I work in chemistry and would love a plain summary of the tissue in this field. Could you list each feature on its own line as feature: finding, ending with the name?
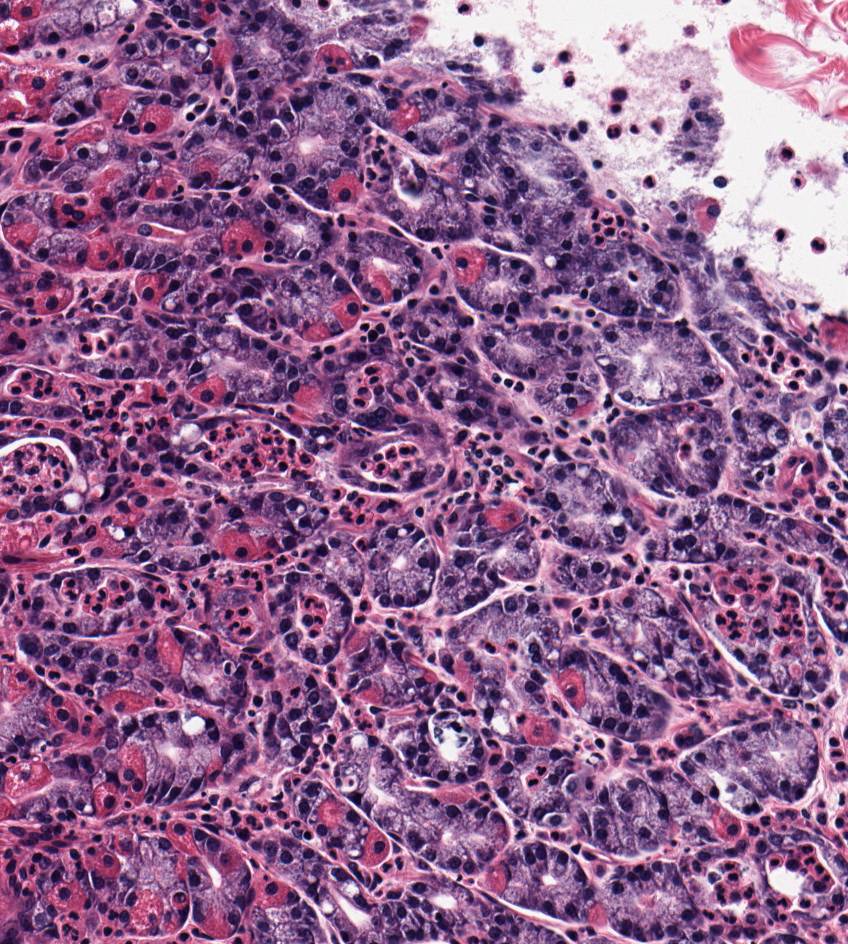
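Field: packed round gland profiles, cut in cross-section
Parietal cells: scattered, bright pink cytoplasm, one round central nucleus
Distribution: pink parietal cells commoner left than right
Gland cells: mostly granular purple cytoplasm, nuclei at outer gland edge
Name: stomach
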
